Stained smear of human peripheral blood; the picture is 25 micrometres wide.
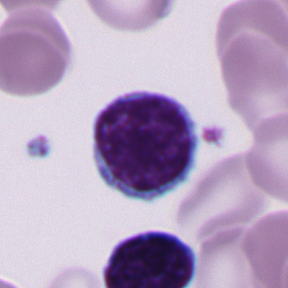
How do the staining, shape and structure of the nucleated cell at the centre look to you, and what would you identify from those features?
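A smooth, evenly round outline encloses the cell. Its chromatin is dark purple and coarsely clumped. The cytoplasm shows neither visible granules nor vacuoles. The cell is a typical lymphocyte.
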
